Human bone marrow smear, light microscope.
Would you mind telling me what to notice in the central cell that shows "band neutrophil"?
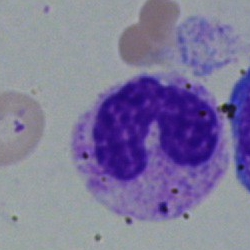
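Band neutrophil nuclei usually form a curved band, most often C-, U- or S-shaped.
Here the nucleus is bent into a horseshoe, limbs pointing down, which fits.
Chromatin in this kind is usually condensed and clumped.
Here it is dark purple and coarsely clumped, also in keeping. Cytoplasm: plentiful, pale pinkish-lilac, with fine pinkish-purple granules.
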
